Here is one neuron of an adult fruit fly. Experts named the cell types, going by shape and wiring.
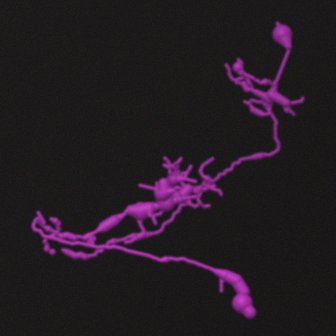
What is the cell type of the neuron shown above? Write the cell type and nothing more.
Mi4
